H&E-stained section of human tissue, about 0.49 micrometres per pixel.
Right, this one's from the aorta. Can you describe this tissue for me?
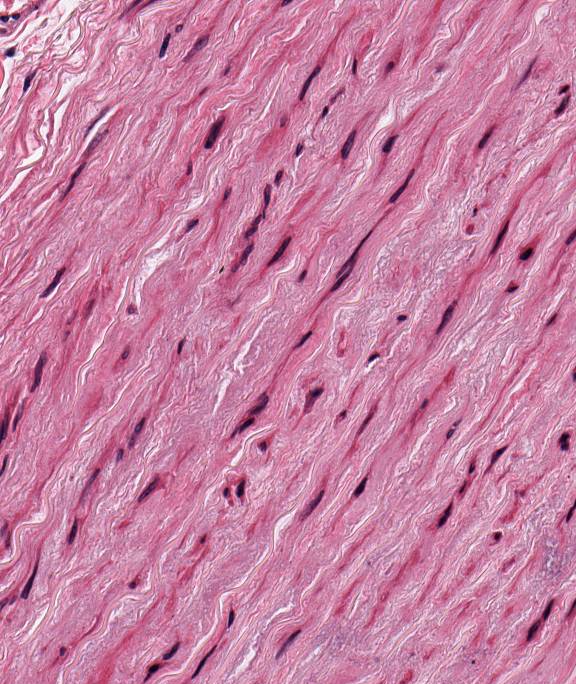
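What strikes me first is that the fibres are eosinophilic and wavy, not straight. The nuclei are elongated, dark-staining and spindle-shaped, their long axes lying parallel to the fibres. They're scattered singly, with wide fibrous spaces between them, rather than crowded together.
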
